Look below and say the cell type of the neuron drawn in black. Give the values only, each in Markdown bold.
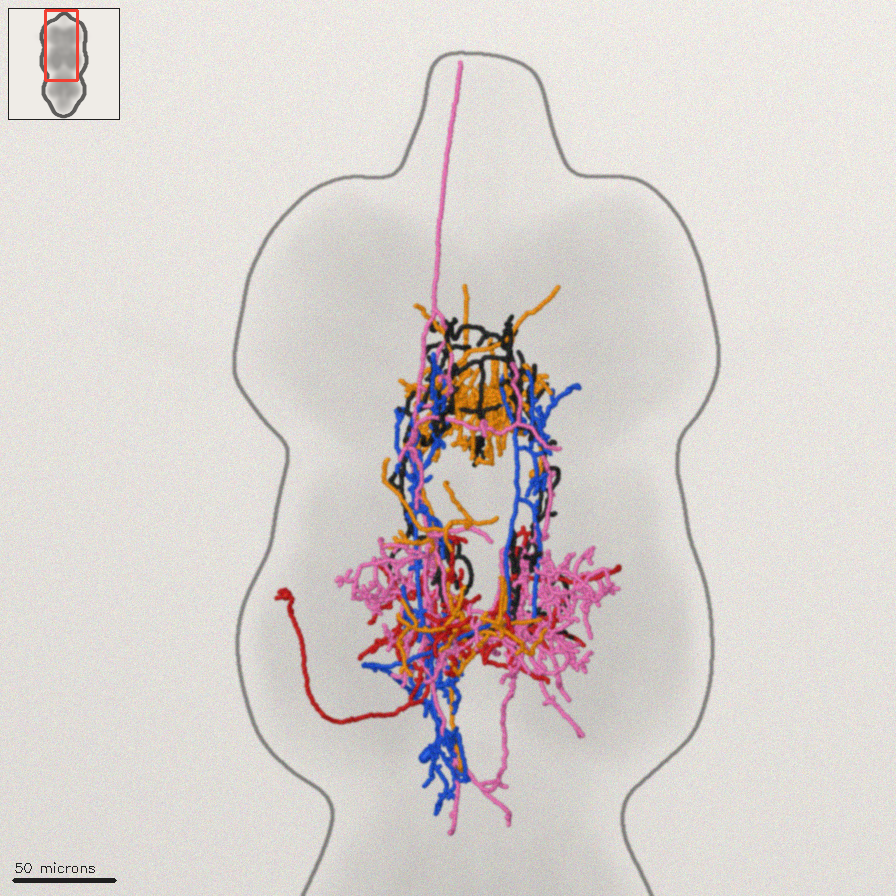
**IN00A053**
